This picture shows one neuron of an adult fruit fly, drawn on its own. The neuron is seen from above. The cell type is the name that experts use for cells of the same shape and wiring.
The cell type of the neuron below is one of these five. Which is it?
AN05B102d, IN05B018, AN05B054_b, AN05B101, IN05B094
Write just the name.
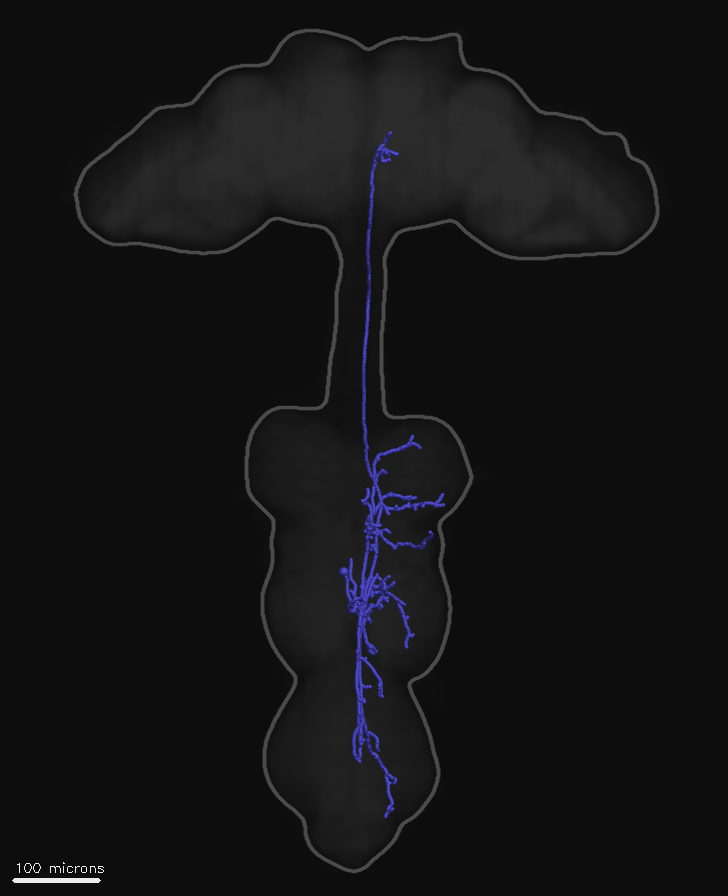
AN05B054_b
